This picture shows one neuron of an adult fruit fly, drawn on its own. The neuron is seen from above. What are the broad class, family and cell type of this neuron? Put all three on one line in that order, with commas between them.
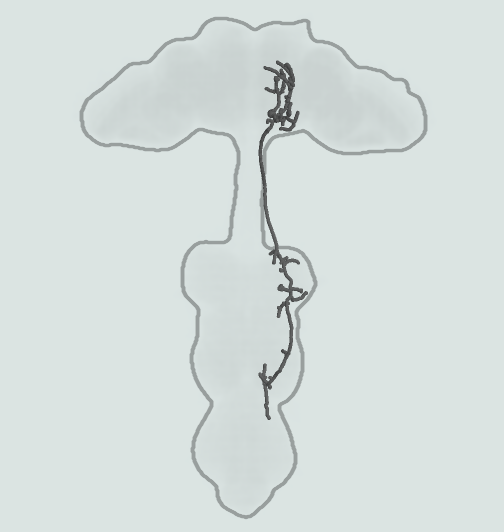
descending neuron, DNge, DNge062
